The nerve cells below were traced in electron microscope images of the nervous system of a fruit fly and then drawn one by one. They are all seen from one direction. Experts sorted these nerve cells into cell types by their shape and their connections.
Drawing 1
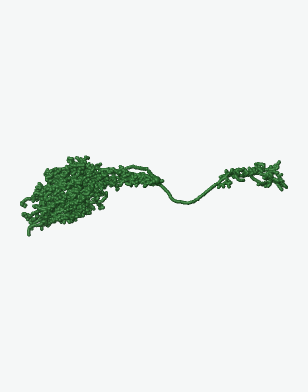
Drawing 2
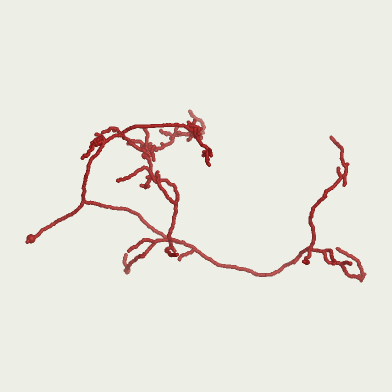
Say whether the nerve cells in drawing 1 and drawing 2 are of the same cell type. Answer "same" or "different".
different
